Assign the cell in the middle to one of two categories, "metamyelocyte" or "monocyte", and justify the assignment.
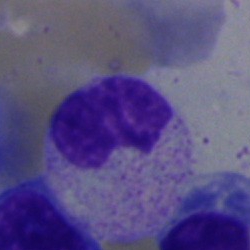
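Metamyelocyte is my answer, not monocyte. What decides it for me is the cytoplasm: abundant, pale pinkish-grey, with fine pinkish-violet granules scattered all through it.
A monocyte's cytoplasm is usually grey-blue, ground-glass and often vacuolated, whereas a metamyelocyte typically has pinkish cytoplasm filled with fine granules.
The nucleus, meanwhile, is kidney-shaped with an indentation on its lower side, and it sits in the upper part of the cell with most of the cytoplasm below.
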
